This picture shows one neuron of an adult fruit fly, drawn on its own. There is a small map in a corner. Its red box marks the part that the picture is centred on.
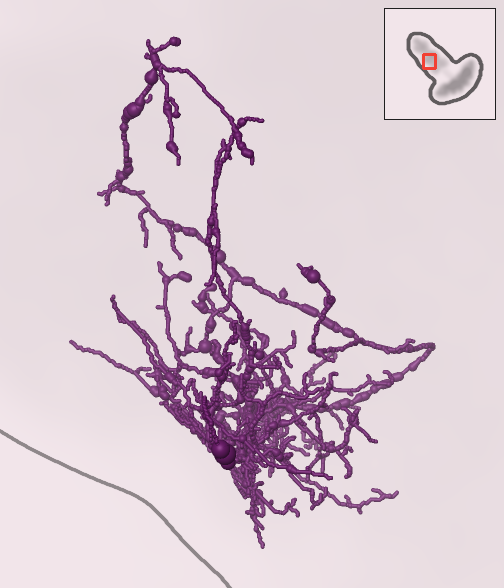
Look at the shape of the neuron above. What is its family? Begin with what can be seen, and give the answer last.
Its cell body lies at the bottom of the picture. In this view it is taller than it is wide. Its broad class is nerve-cord intrinsic neuron. The family is hemilineage 17A.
